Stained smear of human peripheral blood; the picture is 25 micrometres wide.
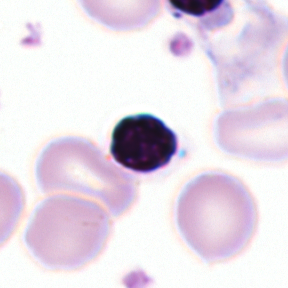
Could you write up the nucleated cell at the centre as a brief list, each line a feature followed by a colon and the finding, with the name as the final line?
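Chromatin: very dense, almost uniformly dark purple, as I see it
Nucleus: round, a slightly uneven outline, about 5 micrometres across
Cytoplasm: at most a very thin rim around the nucleus
Granules: none that I can see around the nucleus
My call: normoblast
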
